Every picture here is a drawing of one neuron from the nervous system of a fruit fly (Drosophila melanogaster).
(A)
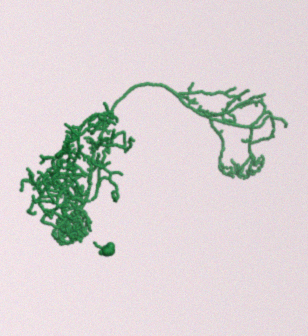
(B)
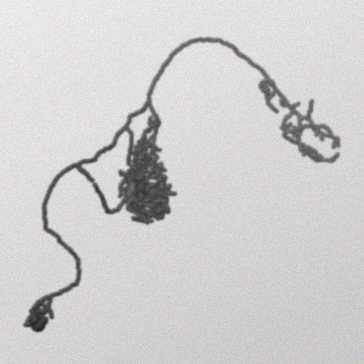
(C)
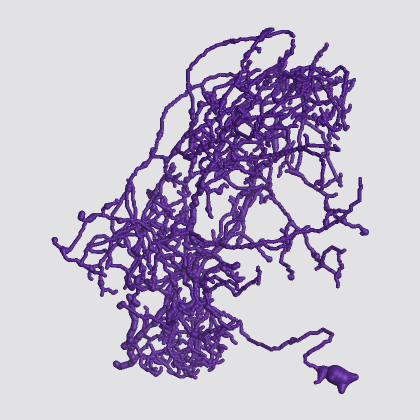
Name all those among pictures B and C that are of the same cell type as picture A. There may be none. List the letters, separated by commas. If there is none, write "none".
C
